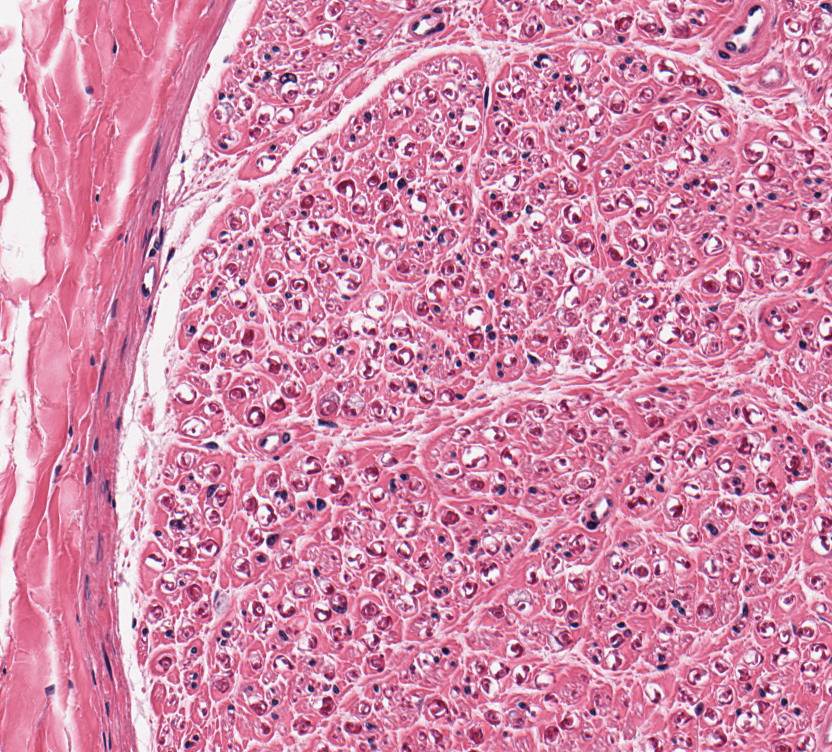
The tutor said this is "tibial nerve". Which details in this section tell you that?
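This is tibial nerve, and its small round profiles are cut across.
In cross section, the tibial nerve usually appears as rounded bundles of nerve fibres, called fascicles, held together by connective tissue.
Here a large rounded bundle packed with small round profiles fills most of the field to the right, and thin pale pink septa split it into smaller groups.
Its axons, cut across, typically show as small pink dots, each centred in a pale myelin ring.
That fits the many profiles that have a central dark pink dot inside a clear halo. Small dark oval nuclei are scattered sparsely among the profiles.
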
